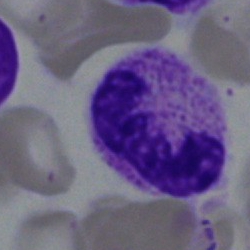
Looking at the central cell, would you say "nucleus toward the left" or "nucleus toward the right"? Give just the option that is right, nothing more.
Nucleus toward the left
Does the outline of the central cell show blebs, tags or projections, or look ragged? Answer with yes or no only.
No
